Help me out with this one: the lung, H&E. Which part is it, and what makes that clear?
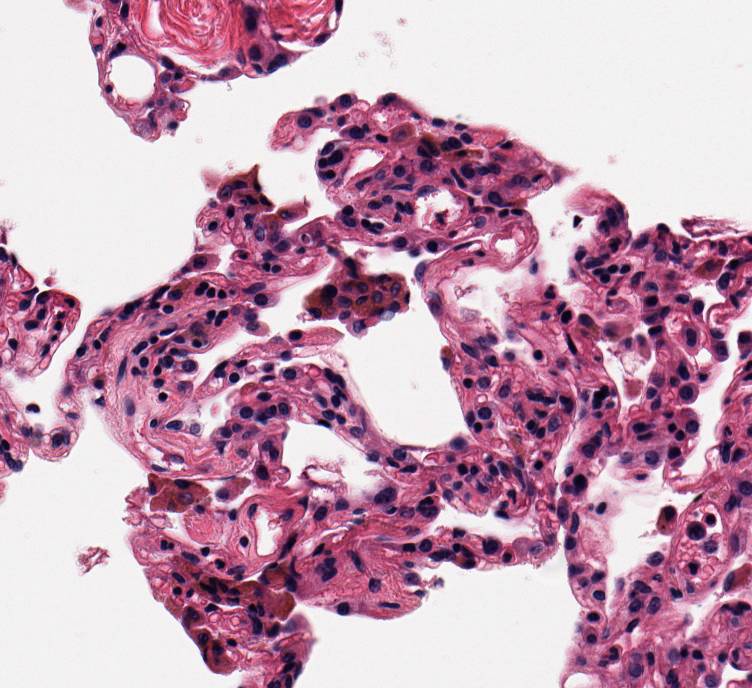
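The answer is alveolus. Space: the largest open space lies at the centre and is largely empty.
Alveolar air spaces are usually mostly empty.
Lining: many spaces have plump cuboidal cells with round nuclei rather than flat cells.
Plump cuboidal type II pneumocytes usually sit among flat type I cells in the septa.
Septa: pale pink wavy collagen widens them at the left middle.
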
